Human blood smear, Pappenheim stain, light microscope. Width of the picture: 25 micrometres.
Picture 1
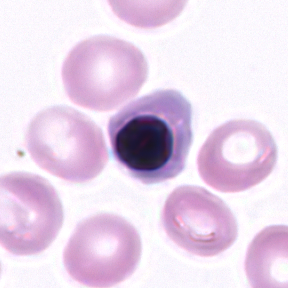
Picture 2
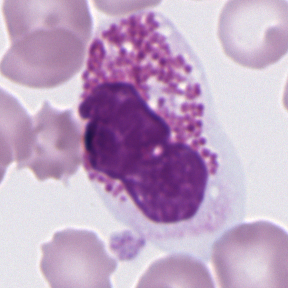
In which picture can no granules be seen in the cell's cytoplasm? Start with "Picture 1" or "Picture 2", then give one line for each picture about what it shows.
Picture 1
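What picture 1 shows: The cytoplasm shows no granules.
What picture 2 shows: Coarse, round, purple granules crowd the cytoplasm above the nucleus.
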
